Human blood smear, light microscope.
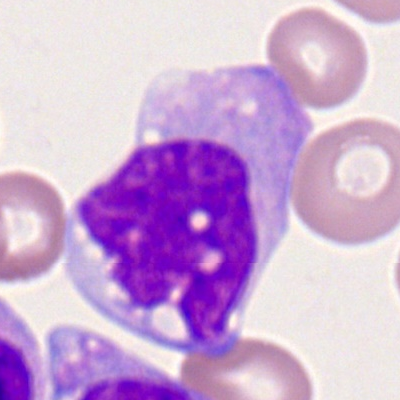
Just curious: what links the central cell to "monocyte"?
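You already know this is a monocyte, so let's hold the picture against that name. The cytoplasm is abundant and pale grey-blue.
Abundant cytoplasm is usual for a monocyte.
So the cytoplasm here goes with the name. The nucleus is irregular, its border indented and uneven. It lies toward the lower left of the cell, so most of the cytoplasm sits above and to the right. Several small clear vacuoles lie in the cytoplasm, mostly along the lower left border of the nucleus.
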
